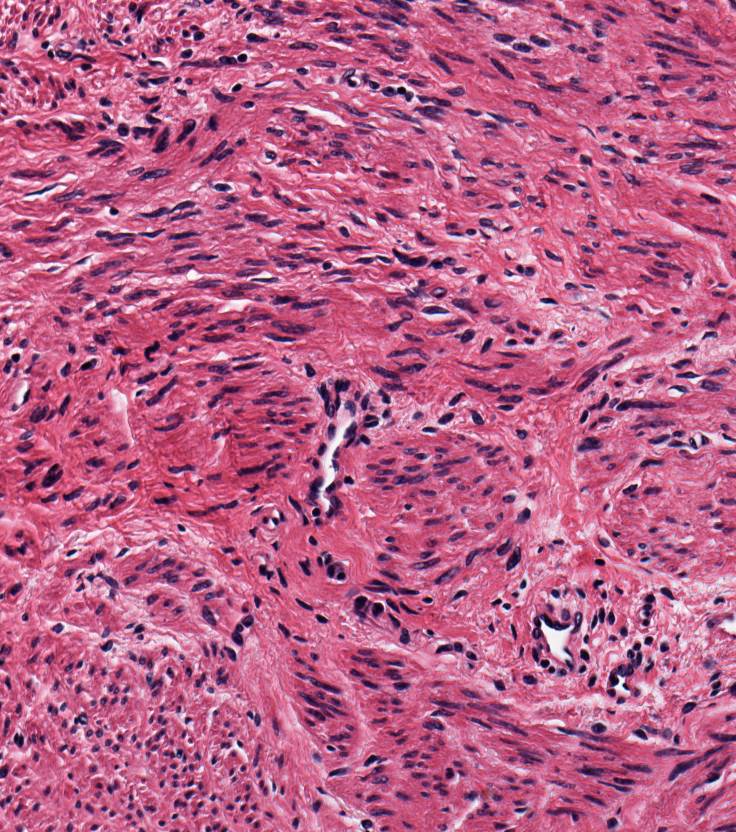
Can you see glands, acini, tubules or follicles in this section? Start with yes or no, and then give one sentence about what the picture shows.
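No. No epithelium or glands are present anywhere in the field.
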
